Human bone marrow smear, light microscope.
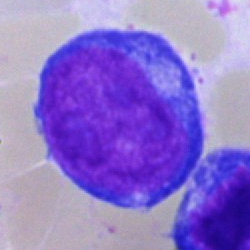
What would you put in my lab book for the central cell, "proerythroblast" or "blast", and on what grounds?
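It is a proerythroblast. Its outline is smooth and round to slightly oval. The chromatin is finely granular rather than coarsely clumped. At the upper right, beside the nucleus, lies a paler patch of cytoplasm. The cytoplasm shows no granules.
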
